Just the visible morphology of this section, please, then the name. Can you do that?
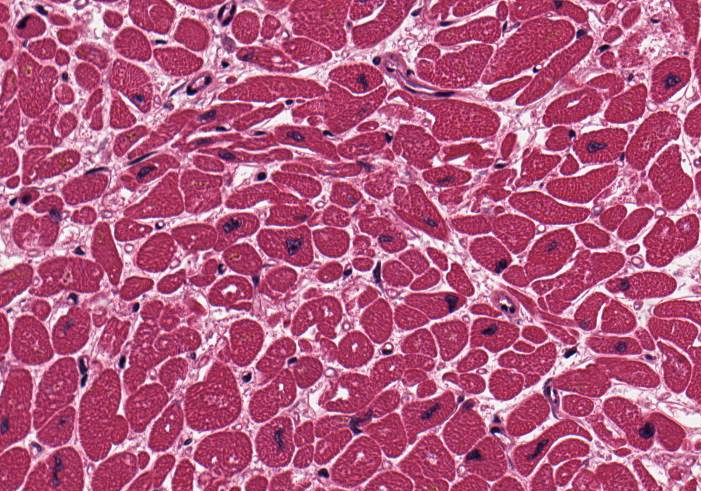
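Look first at the fibres: most are cut in cross section, so they show as rounded to polygonal pink profiles. Within the profiles, the nuclei of the cardiac muscle cells sit centrally. The cytoplasm is deep pink with a fine stippling. Between the fibres run thin strands of pale loose connective tissue carrying small dark elongated nuclei. This is the left ventricle of the heart.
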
